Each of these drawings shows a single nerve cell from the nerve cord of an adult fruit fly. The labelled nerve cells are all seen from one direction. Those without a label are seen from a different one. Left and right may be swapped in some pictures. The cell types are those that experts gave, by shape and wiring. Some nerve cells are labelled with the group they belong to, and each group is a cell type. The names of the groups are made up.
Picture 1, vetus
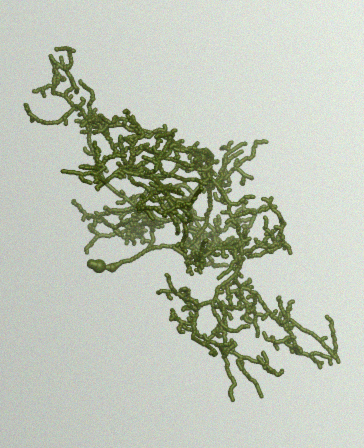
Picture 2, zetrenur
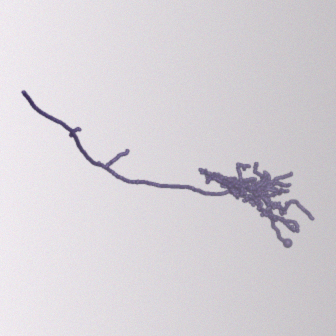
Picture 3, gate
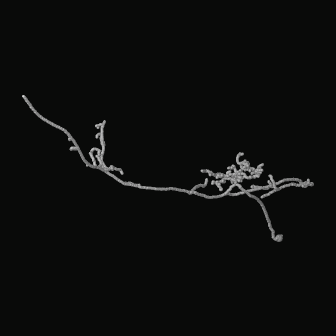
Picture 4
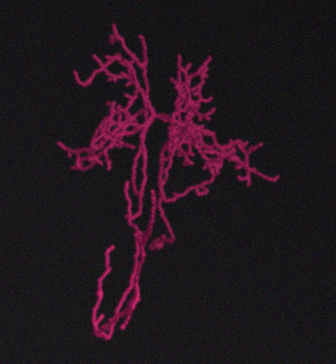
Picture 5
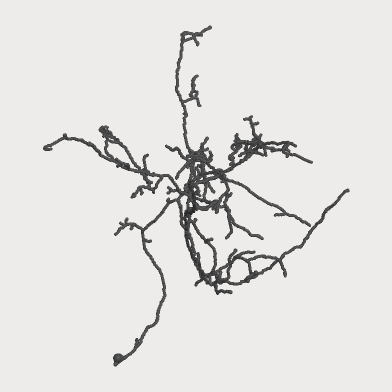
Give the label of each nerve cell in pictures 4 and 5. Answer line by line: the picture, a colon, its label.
4: zetrenur
5: gate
